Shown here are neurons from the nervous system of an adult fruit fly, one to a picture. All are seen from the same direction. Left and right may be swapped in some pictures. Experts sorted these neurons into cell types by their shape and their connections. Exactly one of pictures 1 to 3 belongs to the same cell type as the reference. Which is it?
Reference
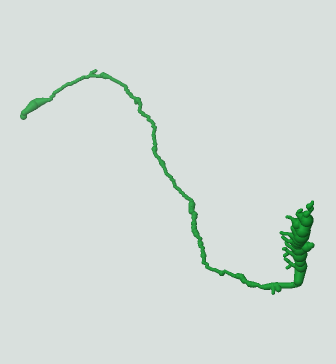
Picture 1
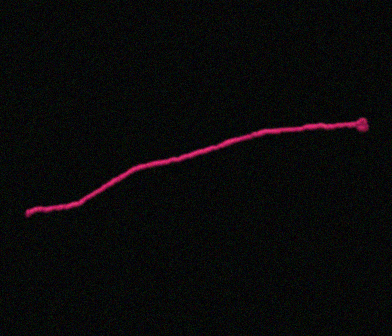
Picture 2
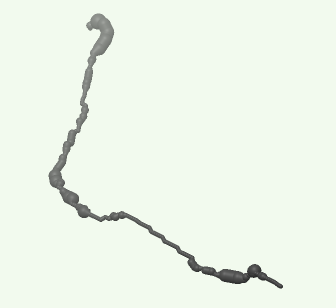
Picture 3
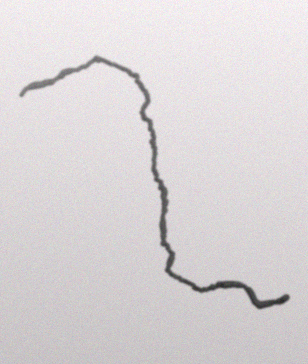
3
